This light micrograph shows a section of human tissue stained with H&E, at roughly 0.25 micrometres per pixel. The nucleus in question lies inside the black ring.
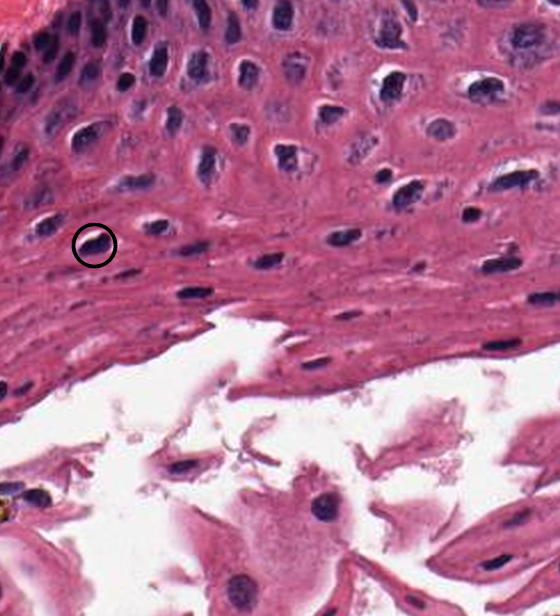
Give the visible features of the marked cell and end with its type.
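The nucleus is oval, a little drawn out sideways, and stains dark and fairly evenly. A thin clear halo separates the nucleus from the surrounding cytoplasm. The nucleus is about the same size as those of the neighbouring cells on either side of it. The cytoplasm is pink, plentiful and faintly streaked, with no sharp outline marking where this cell ends. It lies in a band of similar flattened cells running parallel to the free surface, with rounder cells above it and flatter, thinner-nucleated cells below it toward the surface. Type of cell: squamous epithelial cell.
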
